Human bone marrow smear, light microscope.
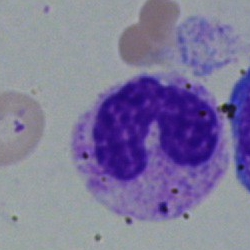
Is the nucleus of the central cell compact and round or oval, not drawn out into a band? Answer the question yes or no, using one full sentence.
No, the nucleus is not a compact round or oval mass but a curved band without separate lobes.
